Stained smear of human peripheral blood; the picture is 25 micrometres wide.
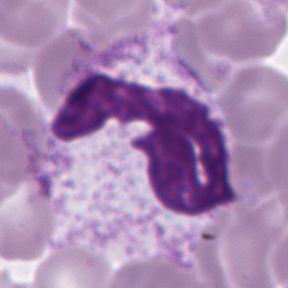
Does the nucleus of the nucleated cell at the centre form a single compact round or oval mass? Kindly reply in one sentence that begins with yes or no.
No, the nucleus takes the form of a curved band with no separate lobes.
